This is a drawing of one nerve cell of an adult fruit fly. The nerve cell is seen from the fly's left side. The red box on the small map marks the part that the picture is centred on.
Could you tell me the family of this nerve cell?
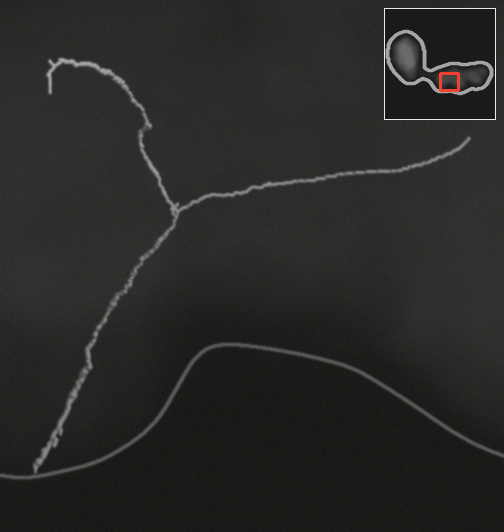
class mechanosensory proprioceptive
